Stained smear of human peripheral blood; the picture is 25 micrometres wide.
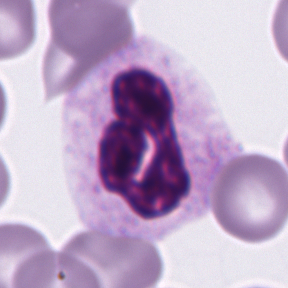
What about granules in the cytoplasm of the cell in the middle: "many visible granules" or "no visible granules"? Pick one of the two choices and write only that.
Many visible granules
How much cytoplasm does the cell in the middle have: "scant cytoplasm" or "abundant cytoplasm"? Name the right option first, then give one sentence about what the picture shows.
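Abundant cytoplasm. The cytoplasm is plentiful and pale pinkish-lilac.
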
